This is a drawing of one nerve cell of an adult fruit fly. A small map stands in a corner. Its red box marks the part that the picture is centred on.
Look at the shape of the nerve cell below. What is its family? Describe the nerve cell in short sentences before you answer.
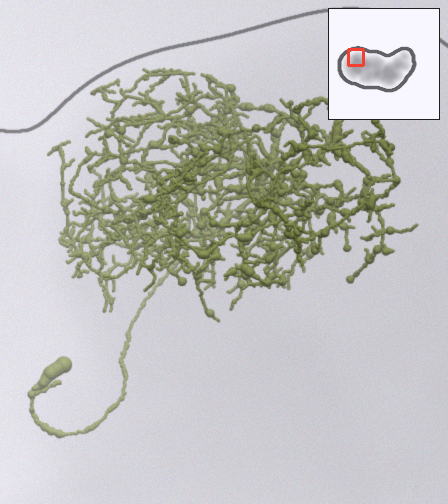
The cell body is at the lower left of the picture. The picture shows more than a hundred branch ends. It is a central-brain intrinsic neuron. The family is hemilineage LHa3.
